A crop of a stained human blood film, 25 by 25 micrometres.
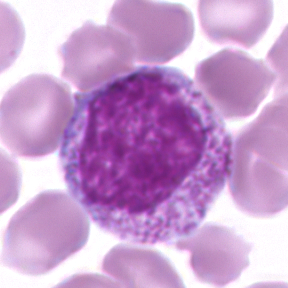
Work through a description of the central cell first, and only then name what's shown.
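Looking at the central cell, I notice first that its outline is round. Next, the nucleus: it sits off-centre, toward the upper left of the cell. Turning to the cytoplasm, I see it dotted with many fine purple granules, and when I check for vacuoles, I find none. So this cell is a myelocyte.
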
